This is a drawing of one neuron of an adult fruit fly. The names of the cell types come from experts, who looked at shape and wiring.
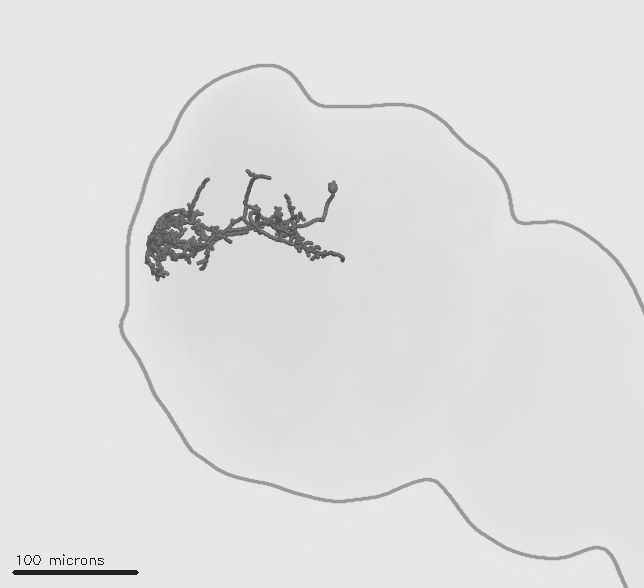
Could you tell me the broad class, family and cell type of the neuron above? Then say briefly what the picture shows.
It is a central-brain intrinsic neuron. The family is hemilineage DL1_ventral. Its cell type is AVLP523. By the scale bar it is about 160 microns wide in this view. In this view it is wider than it is tall.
